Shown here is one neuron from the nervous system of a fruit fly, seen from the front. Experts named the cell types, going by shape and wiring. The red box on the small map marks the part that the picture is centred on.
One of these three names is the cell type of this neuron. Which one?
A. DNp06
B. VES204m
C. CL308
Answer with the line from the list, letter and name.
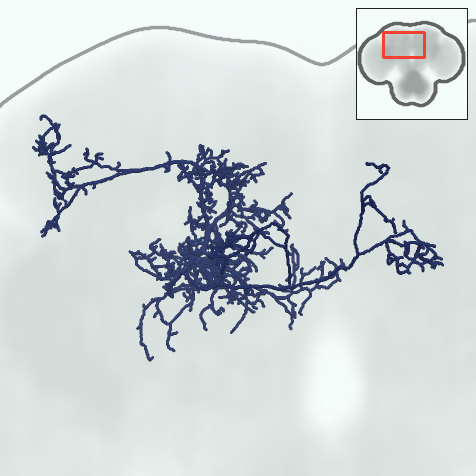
C. CL308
